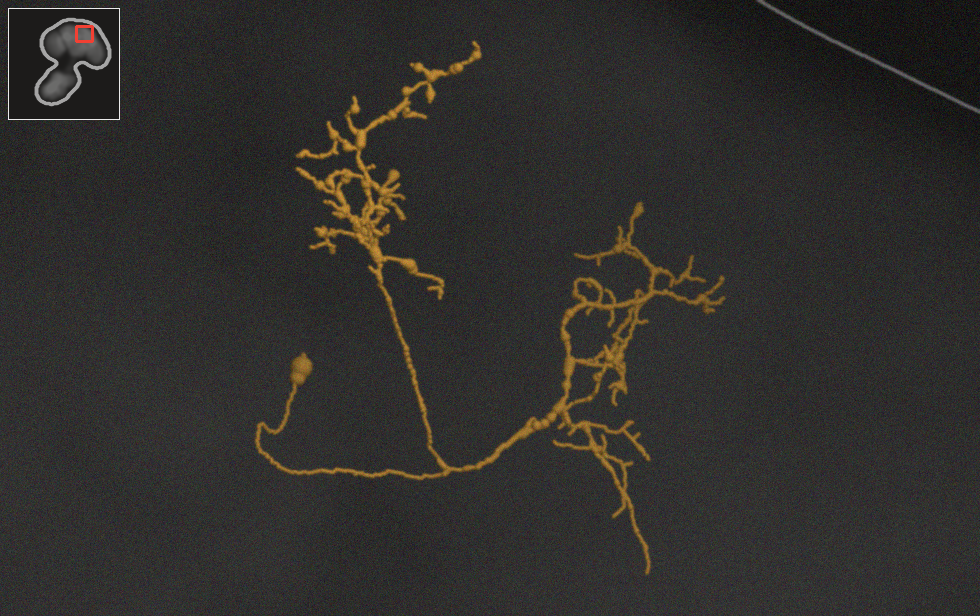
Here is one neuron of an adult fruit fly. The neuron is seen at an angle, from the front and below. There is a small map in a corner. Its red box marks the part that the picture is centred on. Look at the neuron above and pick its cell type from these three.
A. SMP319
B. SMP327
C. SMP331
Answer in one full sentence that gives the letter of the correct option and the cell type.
The neuron falls under SMP319, the cell type named in option A.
